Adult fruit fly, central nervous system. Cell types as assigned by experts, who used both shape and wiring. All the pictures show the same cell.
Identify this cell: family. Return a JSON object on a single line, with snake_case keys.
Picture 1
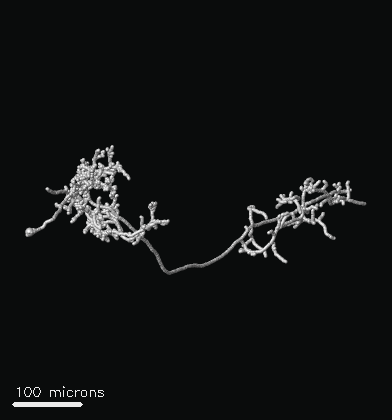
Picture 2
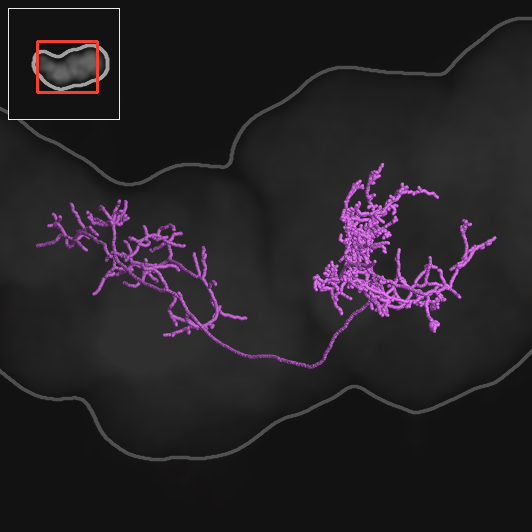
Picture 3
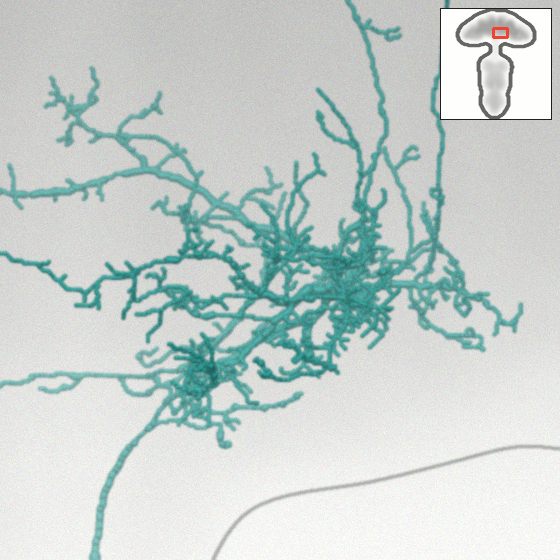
{"family": "DNbe"}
